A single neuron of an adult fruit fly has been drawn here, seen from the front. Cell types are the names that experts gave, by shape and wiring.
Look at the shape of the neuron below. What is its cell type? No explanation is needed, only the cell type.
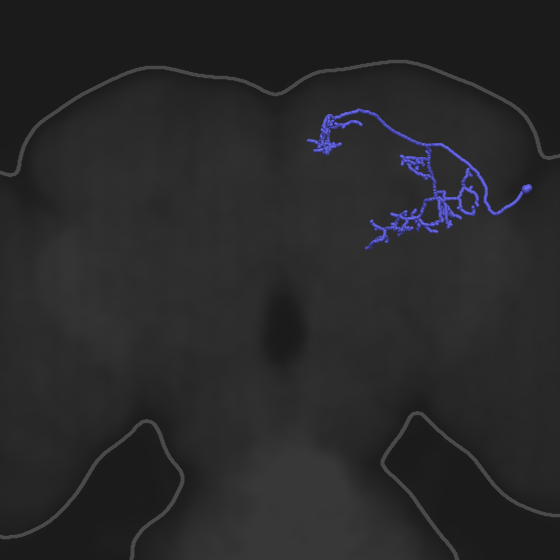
SMP022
